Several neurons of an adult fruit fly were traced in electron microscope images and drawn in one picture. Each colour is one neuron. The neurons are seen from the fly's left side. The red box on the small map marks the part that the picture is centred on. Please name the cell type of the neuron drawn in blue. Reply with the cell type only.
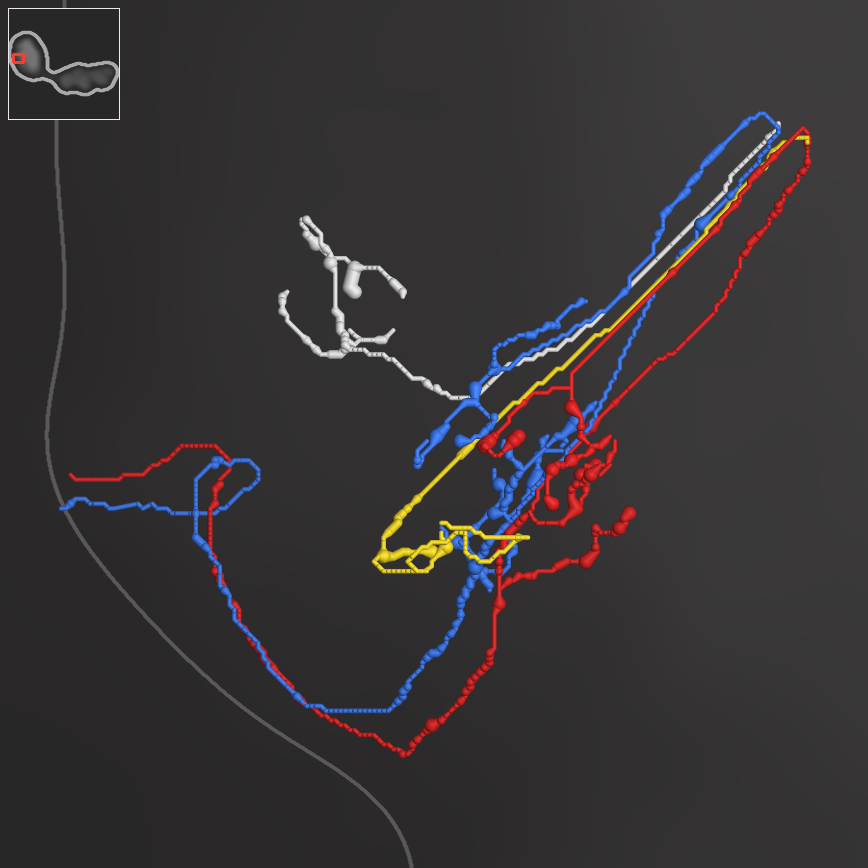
ORN_VC3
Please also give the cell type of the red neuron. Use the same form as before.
ORN_VC5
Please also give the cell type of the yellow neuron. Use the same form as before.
ORN_VM4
